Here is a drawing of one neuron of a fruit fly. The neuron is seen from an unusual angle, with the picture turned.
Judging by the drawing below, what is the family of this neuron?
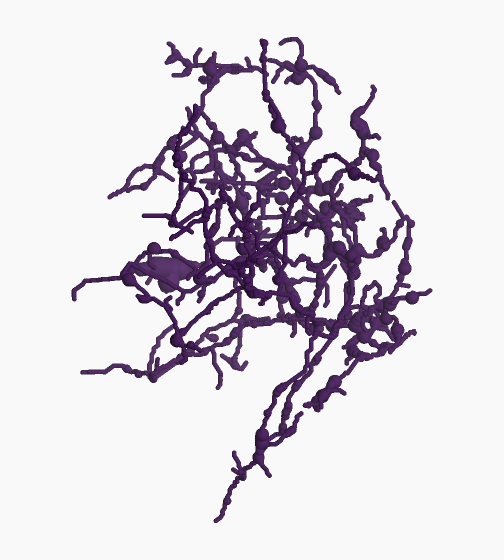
hemilineage SLPad1_anterior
